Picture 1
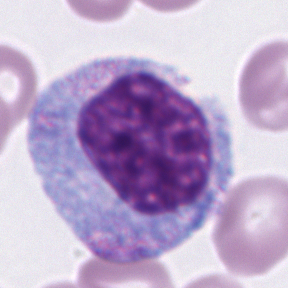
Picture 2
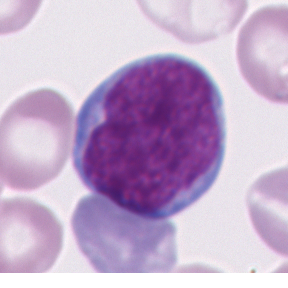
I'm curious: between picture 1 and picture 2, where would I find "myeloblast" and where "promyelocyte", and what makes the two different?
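The promyelocyte is in picture 1, and the myeloblast is in picture 2. See how the promyelocyte's nucleus is a single oval mass, without lobes or a deep indentation, lying off-centre toward the upper right. Its cytoplasm is abundant and pale blue, broadest on the left and lower side, with fine pinkish-purple granules scattered through it.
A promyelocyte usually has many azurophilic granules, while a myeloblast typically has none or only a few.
Now the myeloblast: its nucleus fills most of the cell, has a shallow notch on its upper left side, and holds finely granular, evenly spread chromatin. Its cytoplasmic rim is widest on the left.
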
